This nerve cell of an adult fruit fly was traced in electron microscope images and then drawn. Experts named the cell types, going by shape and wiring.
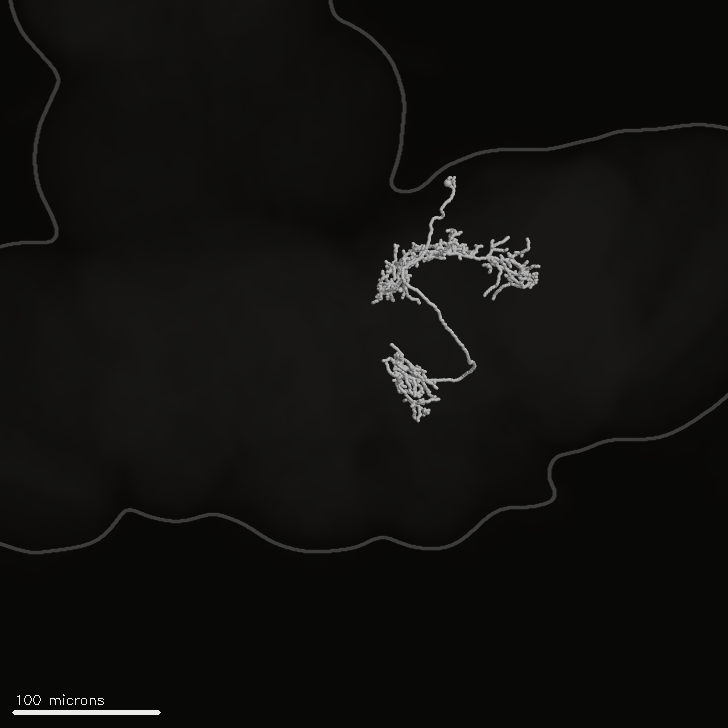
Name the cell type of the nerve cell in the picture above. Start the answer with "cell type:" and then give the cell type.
cell type: PS185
